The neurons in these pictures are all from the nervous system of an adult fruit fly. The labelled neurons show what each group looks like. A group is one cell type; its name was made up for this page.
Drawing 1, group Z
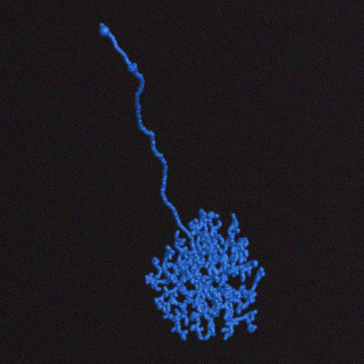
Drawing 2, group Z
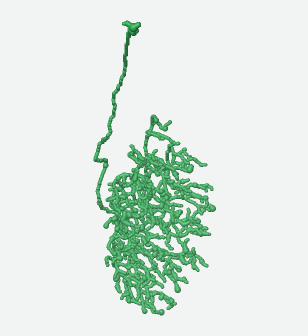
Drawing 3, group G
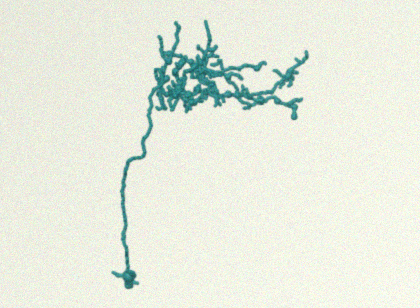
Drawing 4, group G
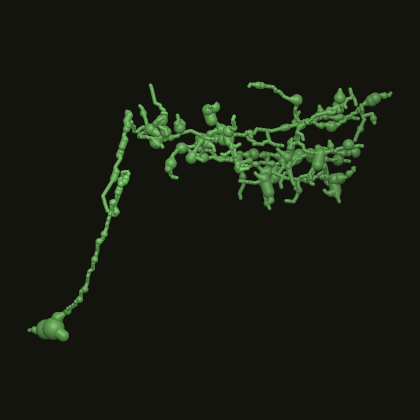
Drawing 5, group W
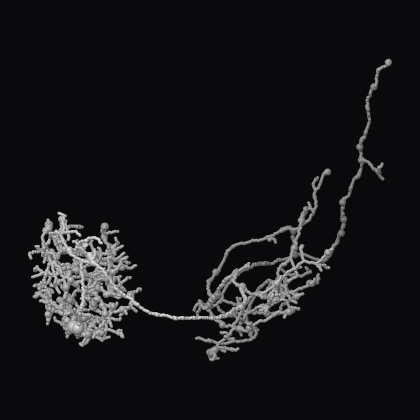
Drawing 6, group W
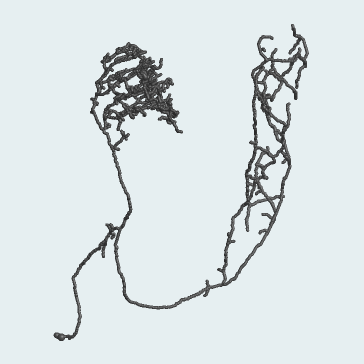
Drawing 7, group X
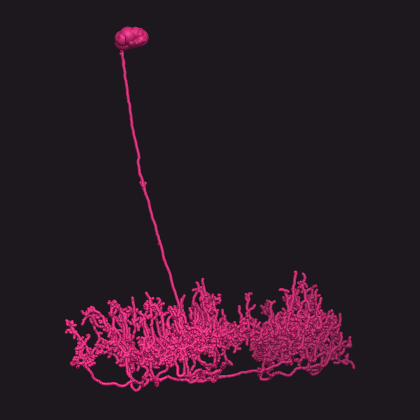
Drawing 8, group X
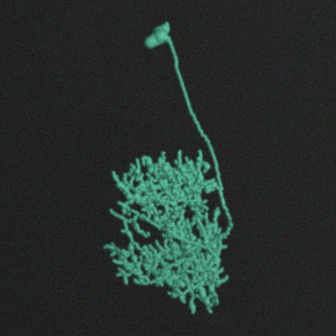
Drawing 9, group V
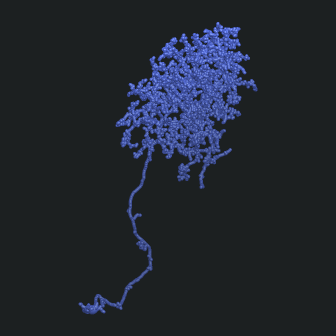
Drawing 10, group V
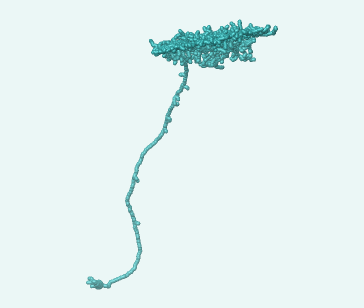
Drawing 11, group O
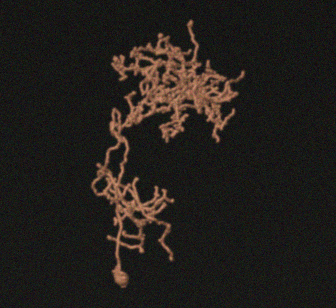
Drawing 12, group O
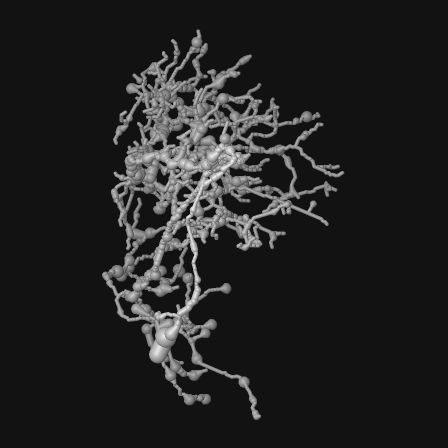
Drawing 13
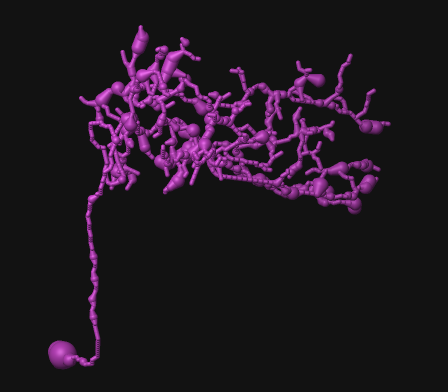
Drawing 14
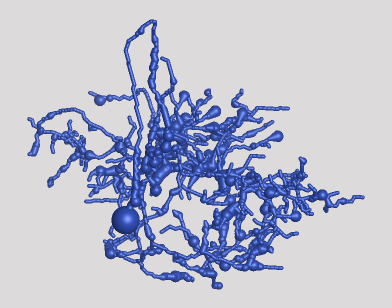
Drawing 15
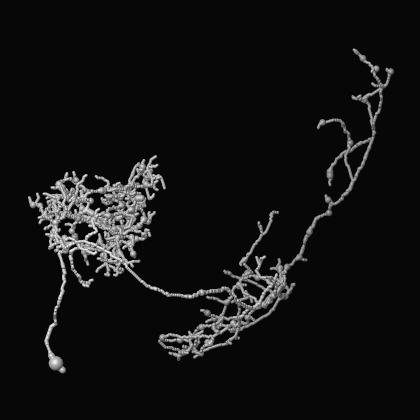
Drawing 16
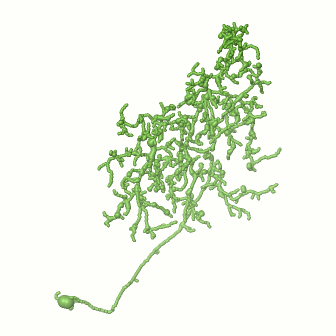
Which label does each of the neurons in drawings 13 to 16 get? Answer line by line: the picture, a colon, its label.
13: group G
14: group O
15: group W
16: group V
